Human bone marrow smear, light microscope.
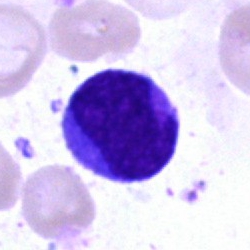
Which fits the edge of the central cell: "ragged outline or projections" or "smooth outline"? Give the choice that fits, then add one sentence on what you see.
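Smooth outline. The cell outline is round and smooth.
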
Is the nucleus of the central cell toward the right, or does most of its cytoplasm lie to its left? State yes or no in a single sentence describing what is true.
Yes, most of its cytoplasm is located to the left of its nucleus.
